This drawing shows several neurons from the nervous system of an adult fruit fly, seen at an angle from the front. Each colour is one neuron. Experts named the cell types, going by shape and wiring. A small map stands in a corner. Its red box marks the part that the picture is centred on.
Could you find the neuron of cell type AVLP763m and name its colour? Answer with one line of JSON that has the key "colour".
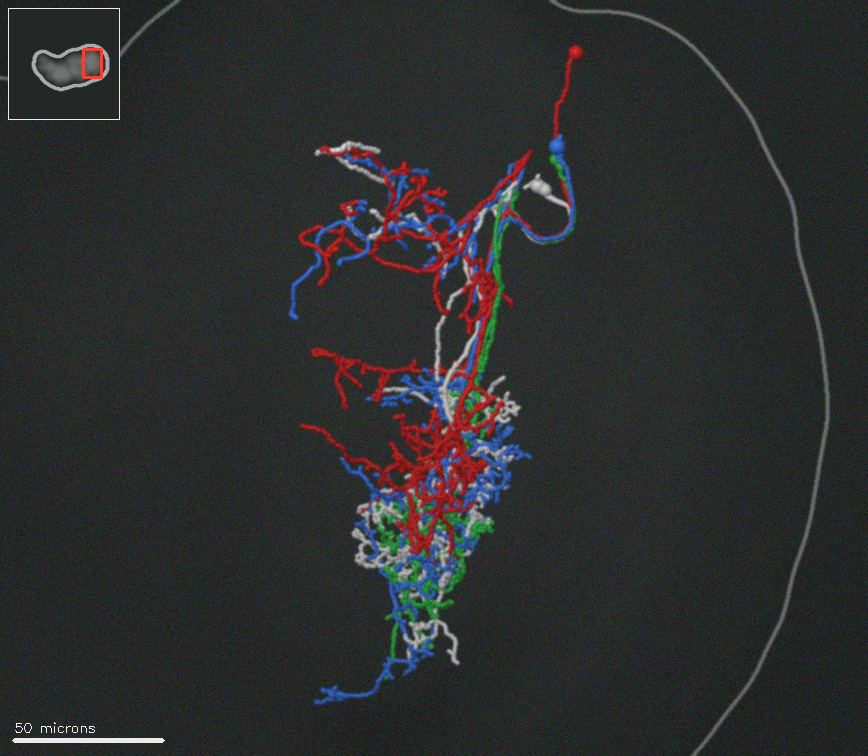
{"colour": "blue"}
